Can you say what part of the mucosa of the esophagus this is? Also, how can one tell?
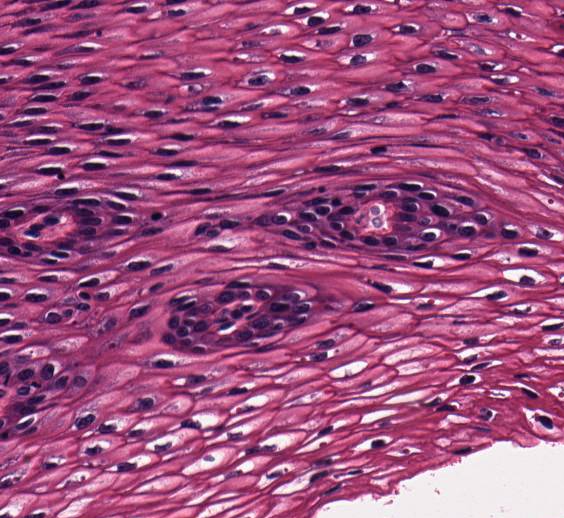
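You're in stratified squamous nonkeratinized epithelium right across the field, without any broad stretch of connective tissue. At lower right, the flattened cells at the free surface still hold their nuclei, and there's no anucleate keratin layer on top.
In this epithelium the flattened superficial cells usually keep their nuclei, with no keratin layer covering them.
Past that surface, in the lower right corner, is just empty white space. No glands anywhere, either.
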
